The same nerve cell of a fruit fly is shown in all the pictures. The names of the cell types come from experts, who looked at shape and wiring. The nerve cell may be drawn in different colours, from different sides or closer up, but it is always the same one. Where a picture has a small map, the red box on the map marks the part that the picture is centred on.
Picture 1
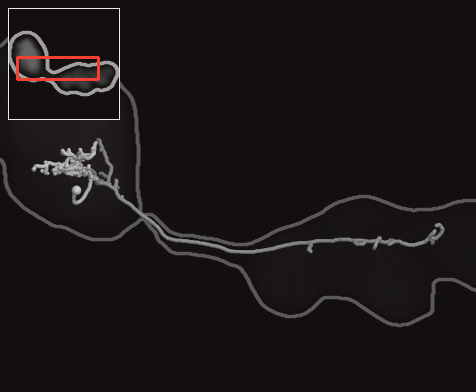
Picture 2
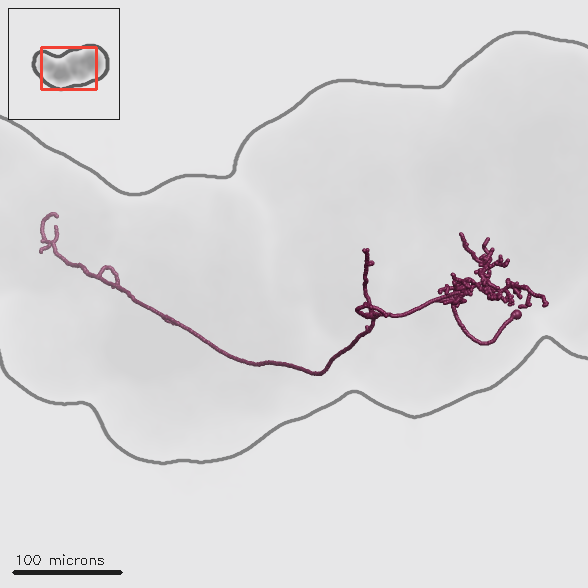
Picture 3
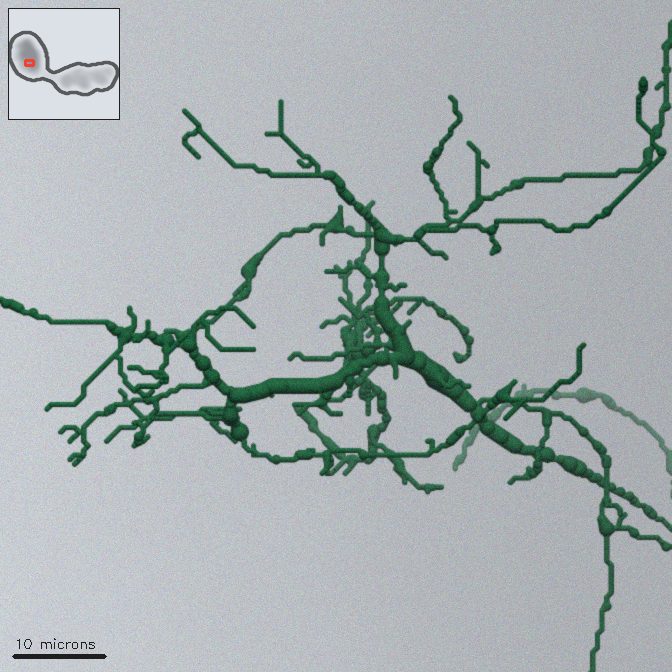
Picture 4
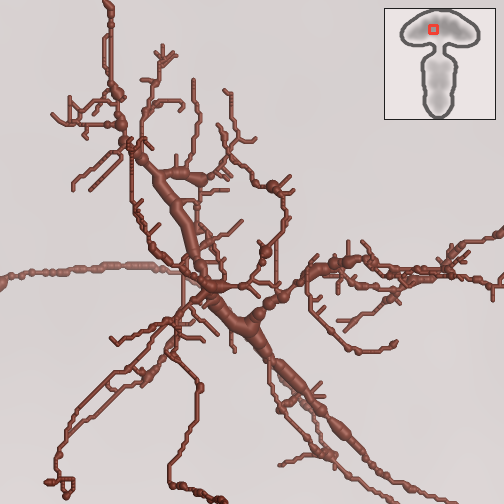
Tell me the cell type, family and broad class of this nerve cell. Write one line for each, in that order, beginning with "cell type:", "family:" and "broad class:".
cell type: DNge091
family: hemilineage LB7
broad class: descending neuron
